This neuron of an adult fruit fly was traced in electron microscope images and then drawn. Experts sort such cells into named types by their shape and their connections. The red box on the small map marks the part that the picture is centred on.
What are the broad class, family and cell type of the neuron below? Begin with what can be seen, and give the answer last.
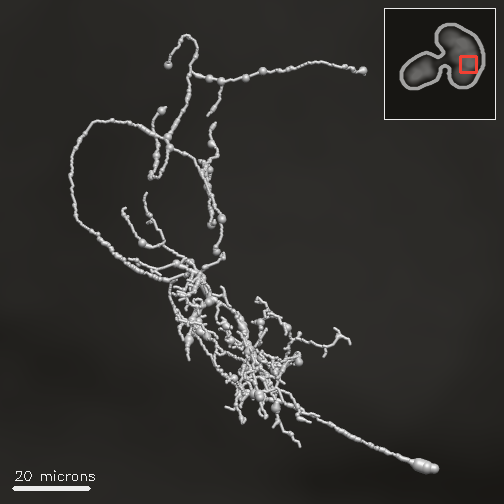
It is in the brain and does not reach the nerve cord. The cell body is at the lower right of the picture. The picture shows dozens of branch ends. This is a central-brain intrinsic neuron. Its family is hemilineage LHl4_posterior. The cell type is PLP115_b.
